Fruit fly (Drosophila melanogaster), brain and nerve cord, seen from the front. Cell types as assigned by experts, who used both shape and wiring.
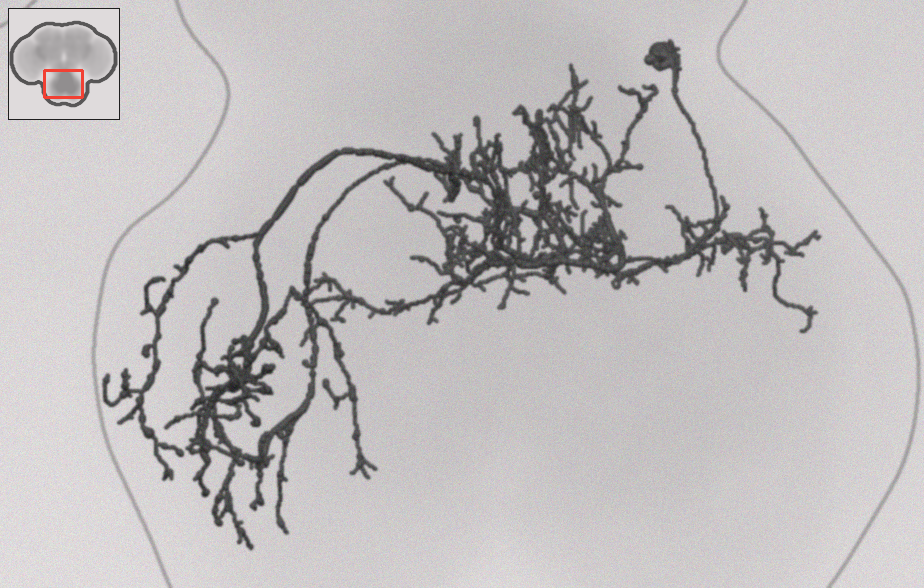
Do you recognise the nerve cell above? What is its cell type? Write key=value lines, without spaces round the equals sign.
cell_type=IN18B008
